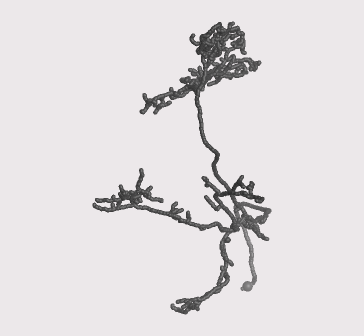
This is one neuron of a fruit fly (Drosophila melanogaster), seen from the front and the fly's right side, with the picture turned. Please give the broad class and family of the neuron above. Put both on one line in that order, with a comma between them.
central-brain intrinsic neuron, hemilineage DL1_dorsal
